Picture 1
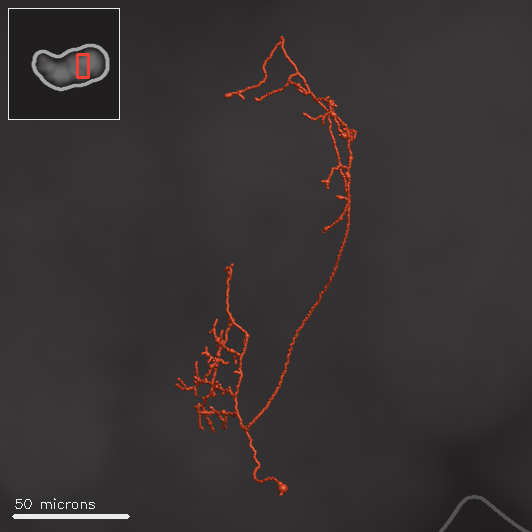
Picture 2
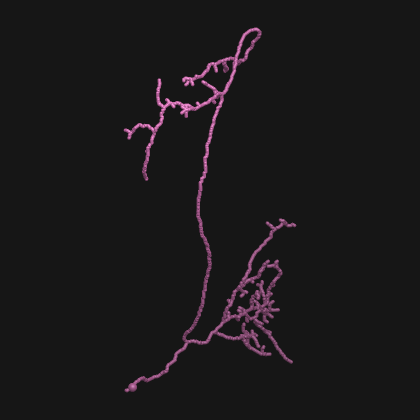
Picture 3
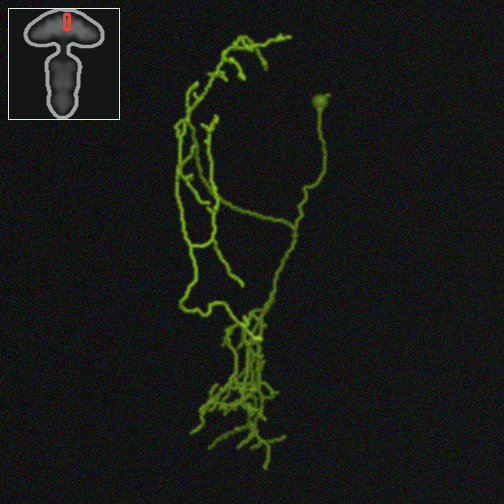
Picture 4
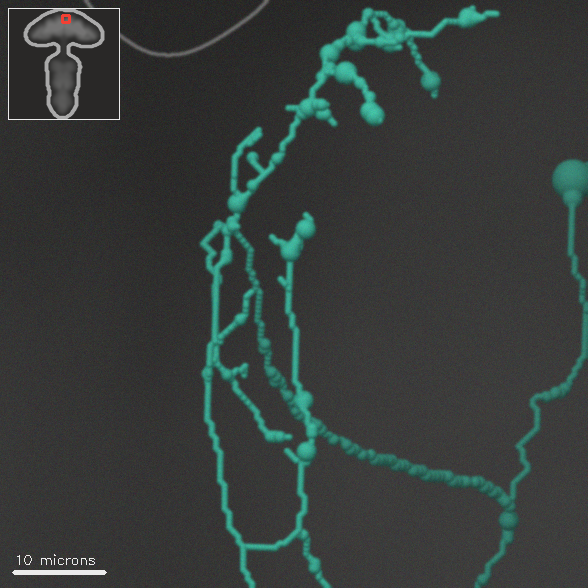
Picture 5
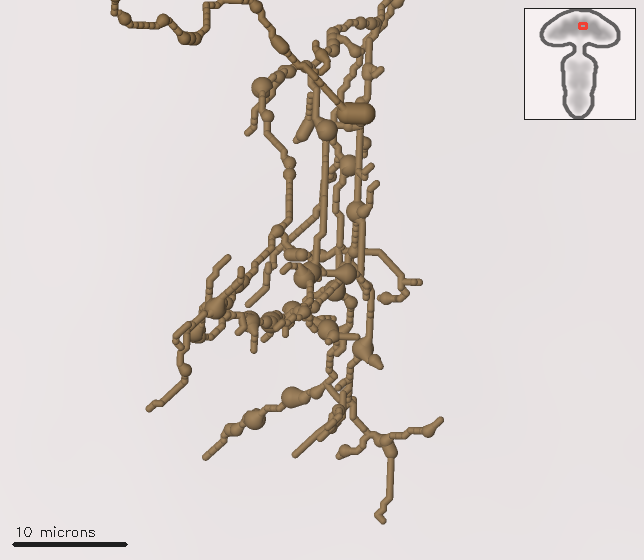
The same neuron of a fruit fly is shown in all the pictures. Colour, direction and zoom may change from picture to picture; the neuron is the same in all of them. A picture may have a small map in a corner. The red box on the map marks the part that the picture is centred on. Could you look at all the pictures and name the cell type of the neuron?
CB4225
